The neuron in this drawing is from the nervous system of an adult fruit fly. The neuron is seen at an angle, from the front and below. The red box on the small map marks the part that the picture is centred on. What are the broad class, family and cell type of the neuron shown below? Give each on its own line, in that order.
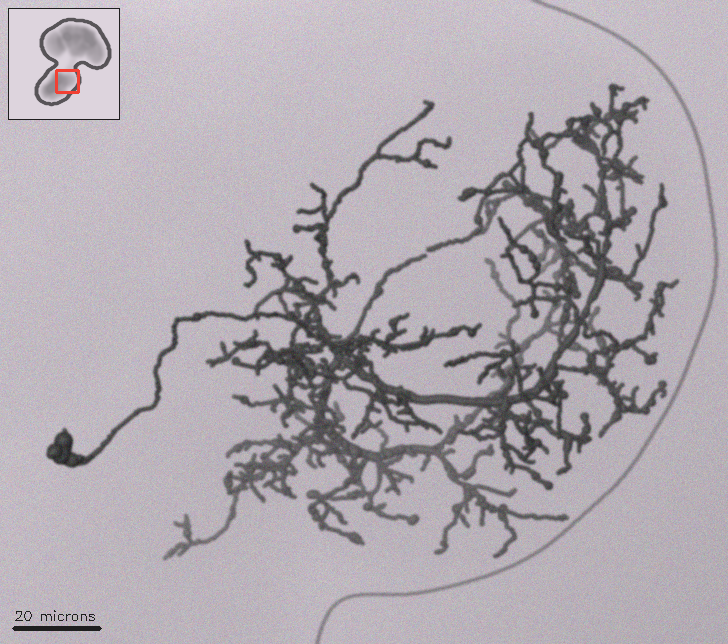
nerve-cord intrinsic neuron
hemilineage 14A
IN14A009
